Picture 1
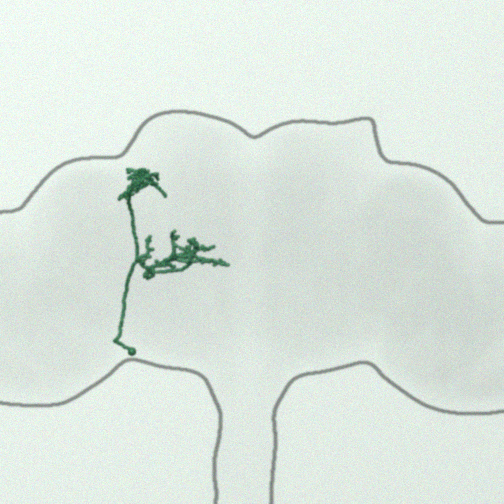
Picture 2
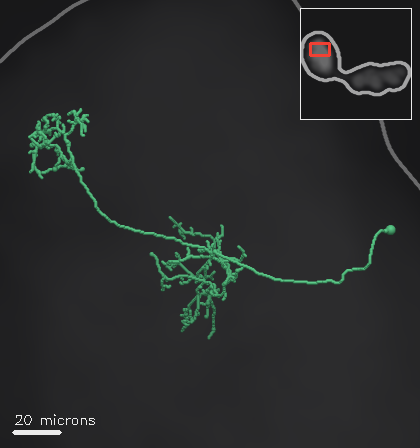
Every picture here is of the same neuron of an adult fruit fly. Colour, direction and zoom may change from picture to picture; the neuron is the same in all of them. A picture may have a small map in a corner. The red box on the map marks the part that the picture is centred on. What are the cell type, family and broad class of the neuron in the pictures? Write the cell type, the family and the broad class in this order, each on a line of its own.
AOTU061
hemilineage DL1_ventral
central-brain intrinsic neuron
